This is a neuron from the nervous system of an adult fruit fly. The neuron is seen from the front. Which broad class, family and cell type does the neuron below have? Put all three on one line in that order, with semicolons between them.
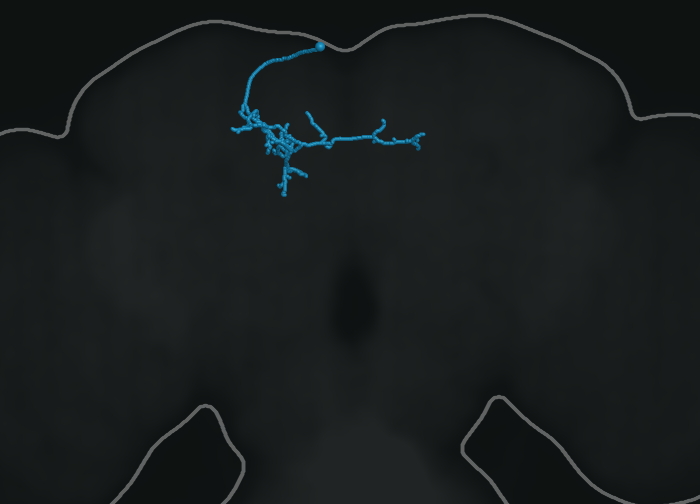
central-brain intrinsic neuron; hemilineage SMPp&v1_posterior; CB1823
